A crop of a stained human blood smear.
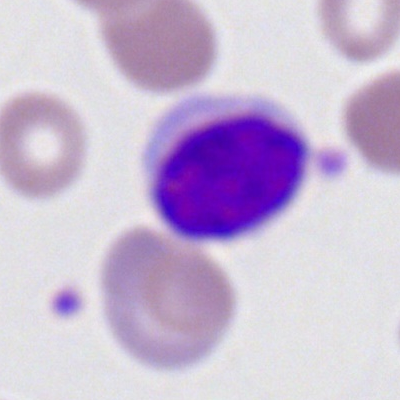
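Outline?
Smooth, rounded-oval.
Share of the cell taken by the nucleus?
Most of it; cytoplasm scant.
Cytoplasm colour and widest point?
Thin pale blue rim, widest at upper left.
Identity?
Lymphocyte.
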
